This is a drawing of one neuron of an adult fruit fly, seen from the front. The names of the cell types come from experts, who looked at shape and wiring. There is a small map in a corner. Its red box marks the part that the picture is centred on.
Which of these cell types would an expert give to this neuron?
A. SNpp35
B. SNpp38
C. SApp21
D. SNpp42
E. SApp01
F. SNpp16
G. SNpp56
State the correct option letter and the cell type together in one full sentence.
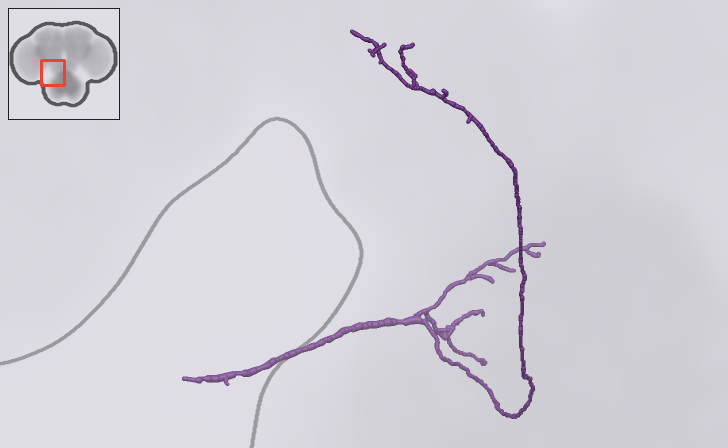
The neuron falls under SApp21, the cell type named in option C.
